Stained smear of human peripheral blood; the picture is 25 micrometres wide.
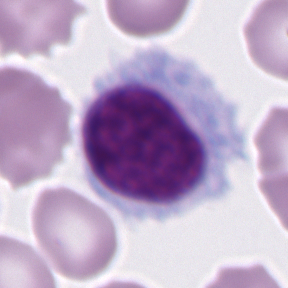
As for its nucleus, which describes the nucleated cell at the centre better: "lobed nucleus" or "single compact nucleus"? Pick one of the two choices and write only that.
Single compact nucleus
